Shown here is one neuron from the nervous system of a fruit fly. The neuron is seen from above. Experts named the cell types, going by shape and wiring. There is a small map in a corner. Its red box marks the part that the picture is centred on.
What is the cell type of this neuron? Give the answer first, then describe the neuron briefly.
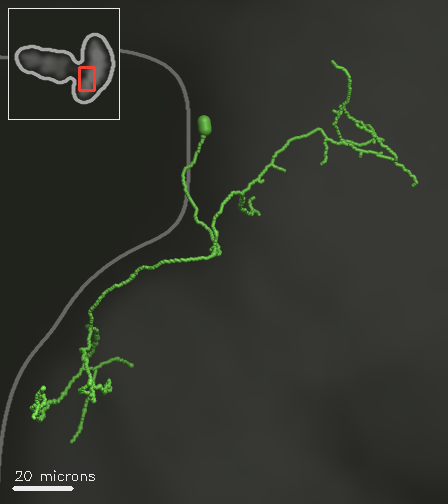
The cell type is LPT112. Its broad class is visual centrifugal neuron. It is in the brain and does not reach the nerve cord. The cell body can be seen at the top of the picture. By the scale bar it is about 130 microns wide in this view.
